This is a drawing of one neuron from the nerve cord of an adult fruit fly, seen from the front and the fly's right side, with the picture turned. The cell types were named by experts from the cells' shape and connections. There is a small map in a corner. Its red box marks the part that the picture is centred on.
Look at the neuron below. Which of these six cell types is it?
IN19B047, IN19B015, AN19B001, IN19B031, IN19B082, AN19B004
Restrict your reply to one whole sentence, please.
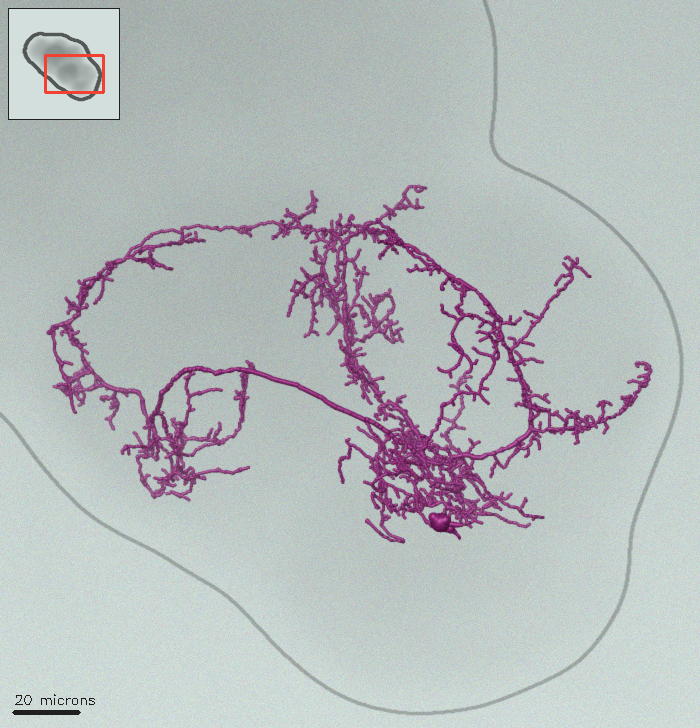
The cell type that this neuron has is IN19B015.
